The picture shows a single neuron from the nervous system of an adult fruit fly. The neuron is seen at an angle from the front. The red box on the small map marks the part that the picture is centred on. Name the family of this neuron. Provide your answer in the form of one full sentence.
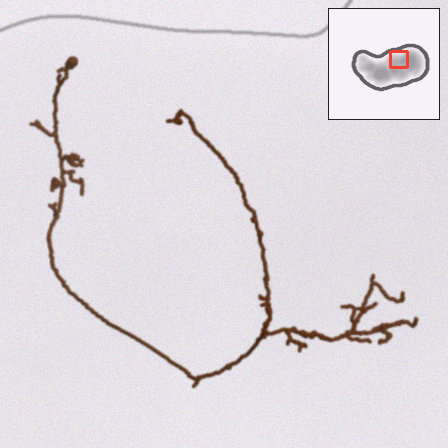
Family class Kenyon Cell is the one that contains this neuron.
